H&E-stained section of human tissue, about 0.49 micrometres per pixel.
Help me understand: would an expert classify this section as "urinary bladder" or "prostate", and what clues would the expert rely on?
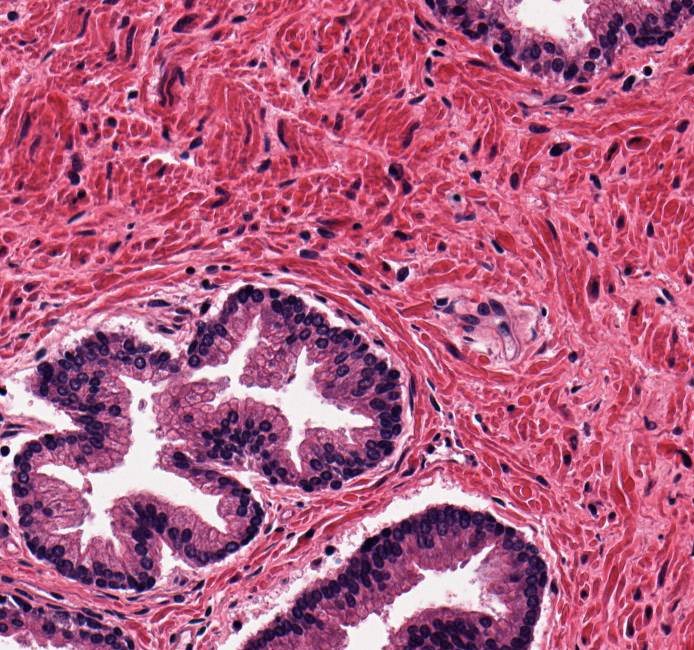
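Prostate, not urinary bladder.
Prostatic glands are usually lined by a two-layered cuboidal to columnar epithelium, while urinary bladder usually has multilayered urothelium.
The lining cells here are tall columnar, which fits the first. Also, the lining folds into the lumen in several projections, so the lumens look star-like; cytoplasm on the luminal side is pale pink; and stroma in the upper field is pink smooth muscle in interlacing bundles.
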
